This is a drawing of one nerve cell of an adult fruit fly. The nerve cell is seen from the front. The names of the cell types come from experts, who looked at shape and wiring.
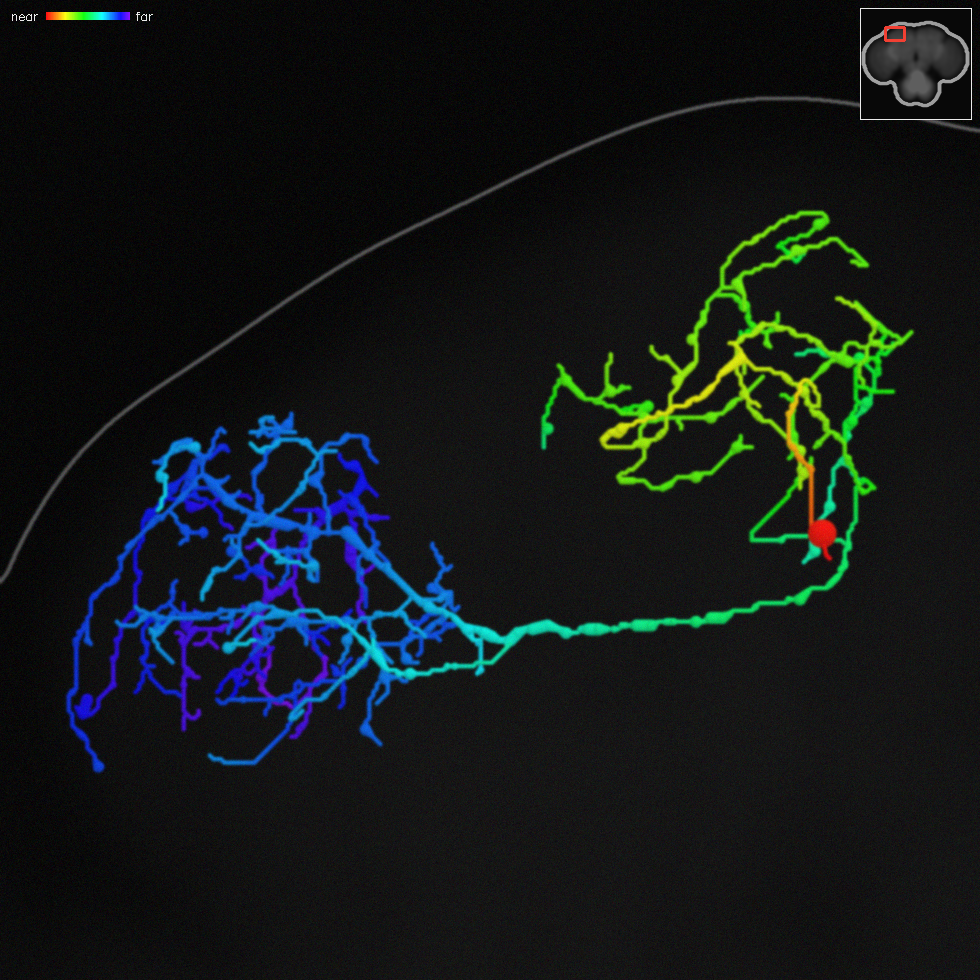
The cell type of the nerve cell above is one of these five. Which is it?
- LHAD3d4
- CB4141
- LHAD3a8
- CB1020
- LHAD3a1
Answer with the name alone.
LHAD3d4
